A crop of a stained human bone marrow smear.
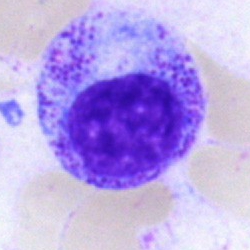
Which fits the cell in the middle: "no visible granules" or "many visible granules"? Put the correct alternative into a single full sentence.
There are many visible granules in its cytoplasm.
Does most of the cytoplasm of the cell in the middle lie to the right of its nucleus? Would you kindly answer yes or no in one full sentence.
No, toward the right of the cell is where the nucleus sits.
